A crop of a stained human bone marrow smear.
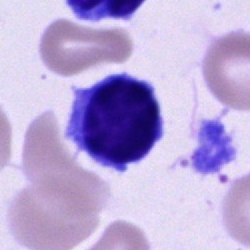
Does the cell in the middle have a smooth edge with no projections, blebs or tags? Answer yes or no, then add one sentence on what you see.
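No. The cell is roughly round, with a small pale cytoplasmic tag jutting out on its left side.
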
